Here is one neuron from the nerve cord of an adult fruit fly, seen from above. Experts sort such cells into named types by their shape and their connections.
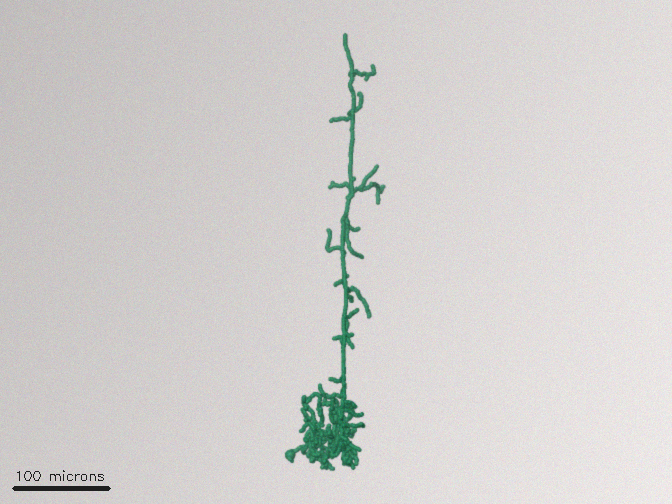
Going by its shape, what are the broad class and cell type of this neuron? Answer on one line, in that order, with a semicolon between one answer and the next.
nerve-cord intrinsic neuron; INXXX241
